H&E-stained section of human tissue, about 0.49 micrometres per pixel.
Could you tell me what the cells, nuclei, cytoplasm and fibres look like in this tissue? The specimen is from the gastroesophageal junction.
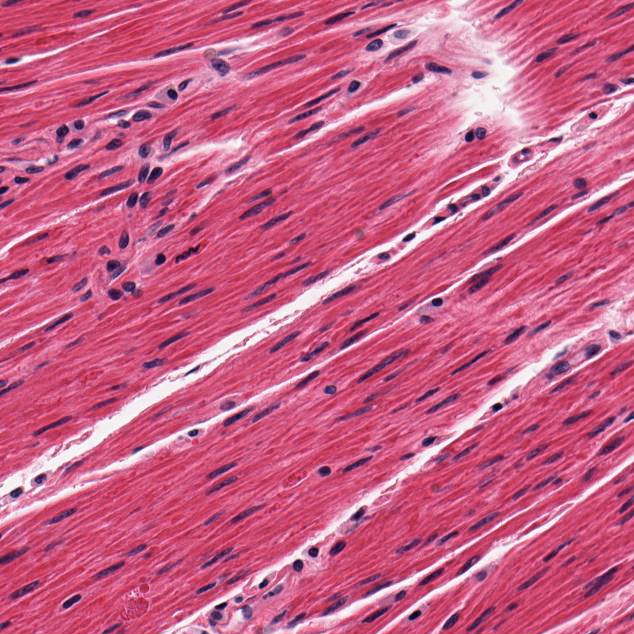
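Parallel bundles of eosinophilic fibres fill the field, running diagonally from lower left to upper right. Most nuclei are dark and elongated, lying within the fibres, long axis parallel to them. At upper left, a loose strip of paler tissue between the bundles holds a cluster of small oval dark nuclei. No epithelium or glands are seen.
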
